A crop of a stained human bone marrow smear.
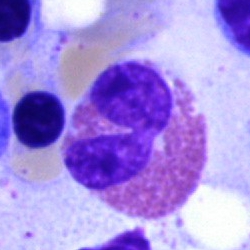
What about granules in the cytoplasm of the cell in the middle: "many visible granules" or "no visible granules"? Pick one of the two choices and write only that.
Many visible granules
